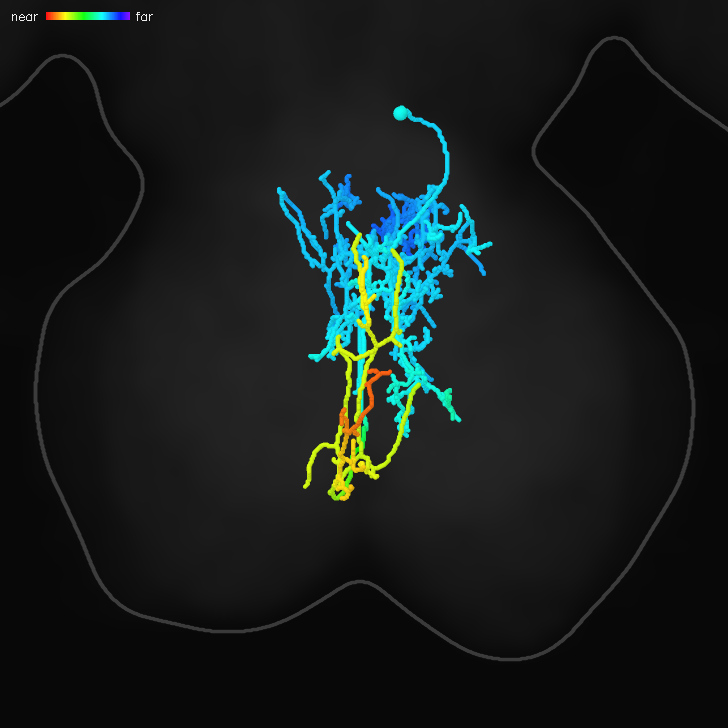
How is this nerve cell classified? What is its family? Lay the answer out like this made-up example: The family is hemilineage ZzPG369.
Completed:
The family is hemilineage 23B.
